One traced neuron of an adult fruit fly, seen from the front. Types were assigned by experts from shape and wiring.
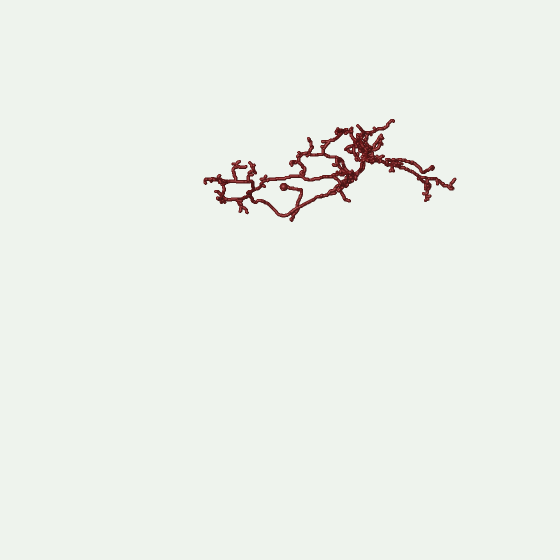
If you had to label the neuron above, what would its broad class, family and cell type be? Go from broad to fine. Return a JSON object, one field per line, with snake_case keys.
{
 "broad_class": "central-brain intrinsic neuron",
 "family": "hemilineage DM1_dorsal",
 "cell_type": "SMP491"
}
